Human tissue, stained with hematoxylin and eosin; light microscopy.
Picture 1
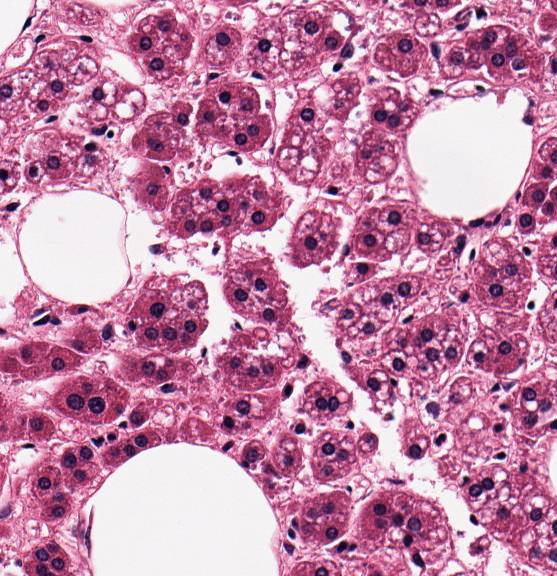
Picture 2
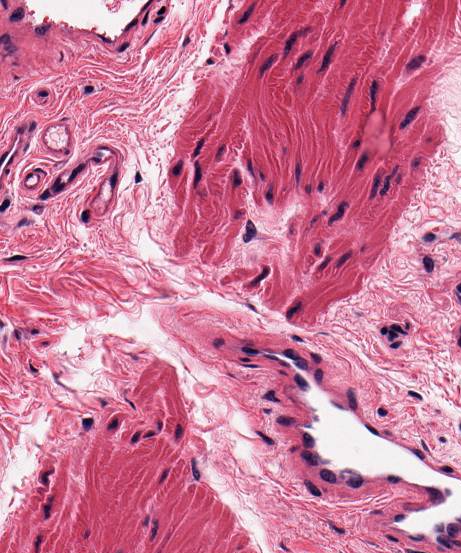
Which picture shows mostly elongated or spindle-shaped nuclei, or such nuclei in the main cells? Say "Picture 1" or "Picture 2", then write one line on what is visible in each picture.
Picture 2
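What picture 1 shows: The polygonal cells have round, centrally placed nuclei, each with a distinct dark nucleolus.
What picture 2 shows: The smooth muscle cells have elongated, blunt-ended nuclei that lie along the length of the fibres.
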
